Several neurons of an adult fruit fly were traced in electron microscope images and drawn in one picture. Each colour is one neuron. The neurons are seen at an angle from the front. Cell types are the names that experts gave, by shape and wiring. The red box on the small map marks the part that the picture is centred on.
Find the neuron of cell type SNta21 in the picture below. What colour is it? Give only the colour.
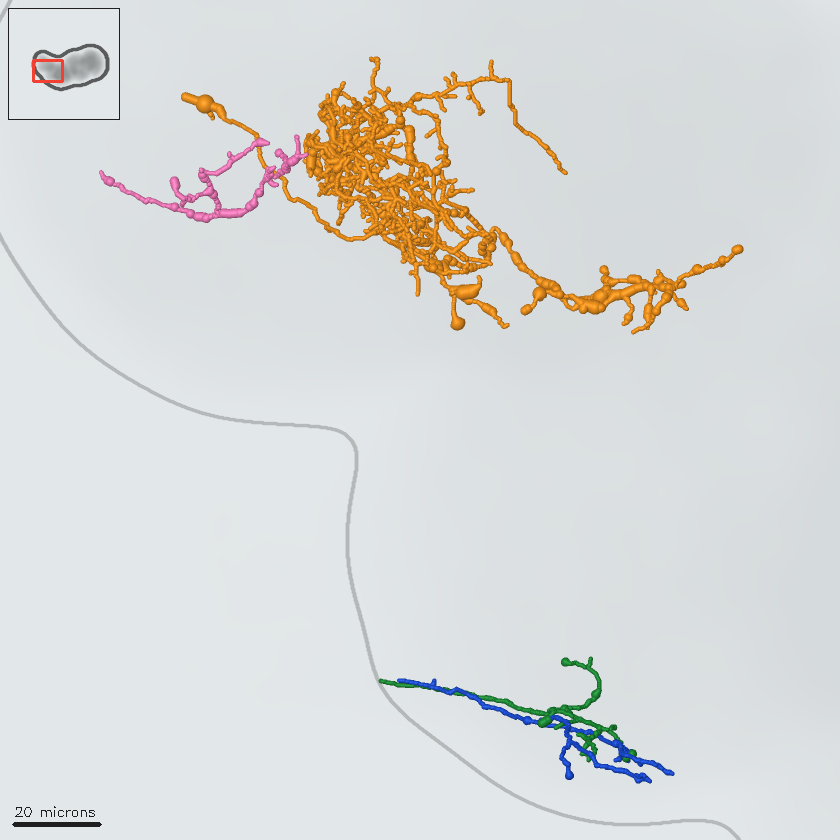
green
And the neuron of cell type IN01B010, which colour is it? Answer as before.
orange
